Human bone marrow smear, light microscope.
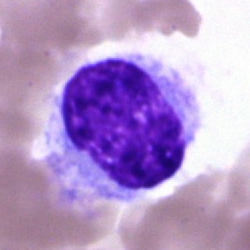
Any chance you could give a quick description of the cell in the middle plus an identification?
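Start with the nucleus: it fills most of the cell. Around it, the cytoplasm is pale blue, and you won't find distinct coarse granules in it. Now follow the outer edge of the cell; it is ragged and indistinct. This is a hairy cell.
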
